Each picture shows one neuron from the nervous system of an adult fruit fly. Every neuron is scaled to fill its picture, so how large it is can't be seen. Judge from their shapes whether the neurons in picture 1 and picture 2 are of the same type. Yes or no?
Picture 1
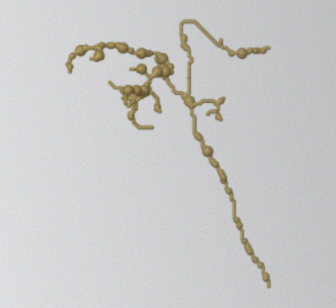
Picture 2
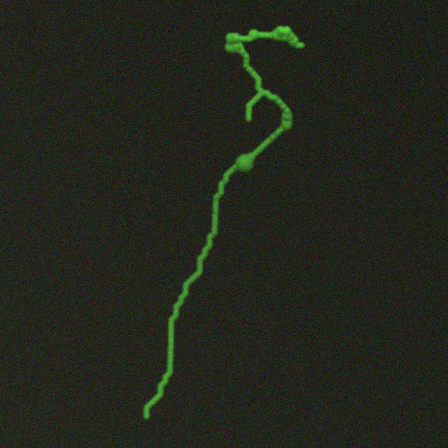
no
